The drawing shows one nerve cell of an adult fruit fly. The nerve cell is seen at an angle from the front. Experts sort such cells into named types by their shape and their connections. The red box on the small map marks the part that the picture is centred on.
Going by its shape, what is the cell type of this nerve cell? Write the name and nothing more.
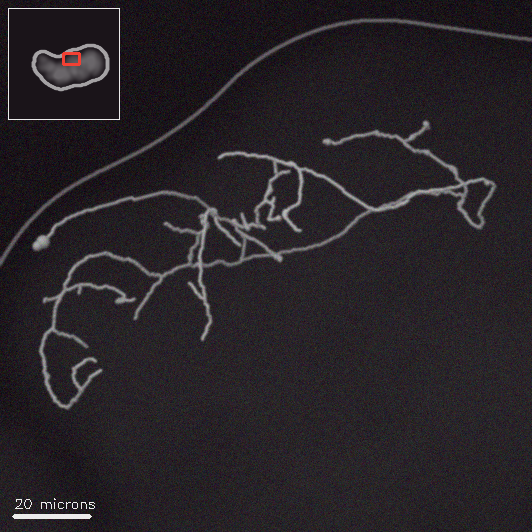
LHPV5b1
